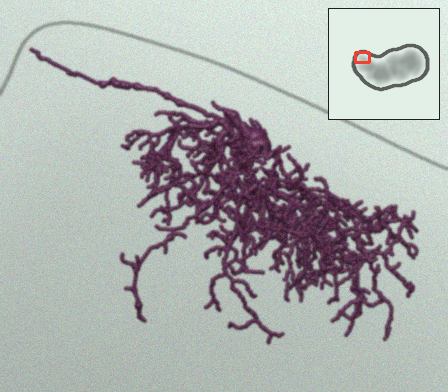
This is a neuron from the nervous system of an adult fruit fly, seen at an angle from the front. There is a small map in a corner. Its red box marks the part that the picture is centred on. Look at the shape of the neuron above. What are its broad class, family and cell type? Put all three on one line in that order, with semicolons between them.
motor neuron of the nerve cord; MNad; MNad02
